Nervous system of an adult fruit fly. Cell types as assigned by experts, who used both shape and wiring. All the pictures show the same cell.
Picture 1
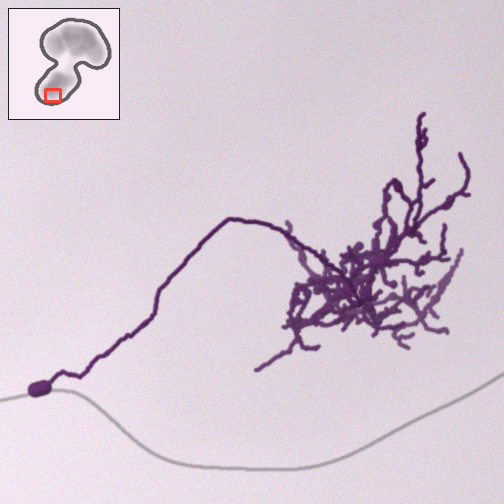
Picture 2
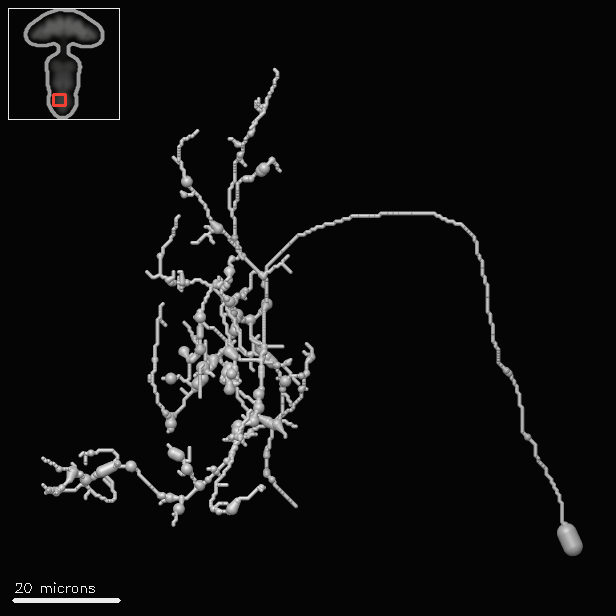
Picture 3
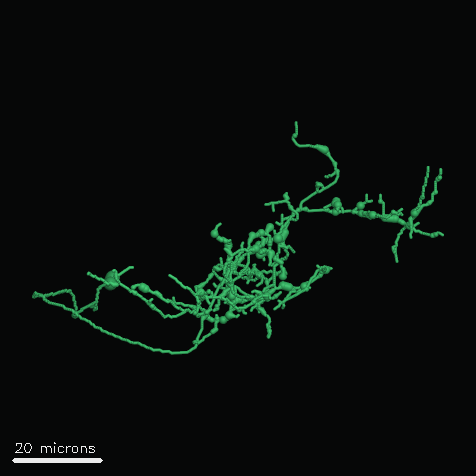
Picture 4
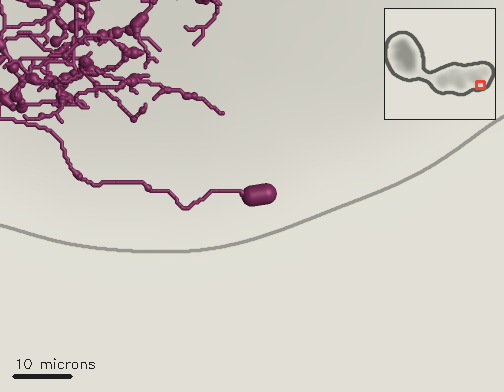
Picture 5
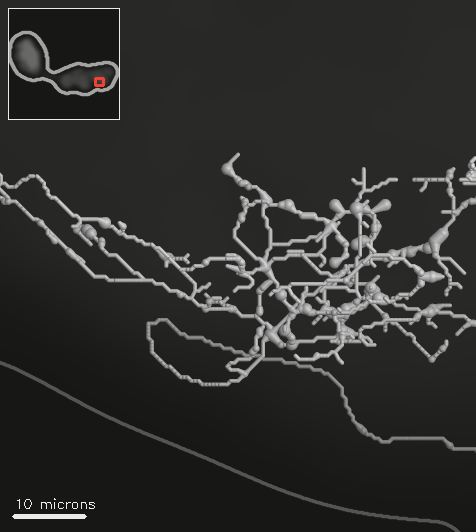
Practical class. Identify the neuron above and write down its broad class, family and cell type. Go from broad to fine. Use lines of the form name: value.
broad class: nerve-cord intrinsic neuron
family: hemilineage 14A
cell type: IN14A097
